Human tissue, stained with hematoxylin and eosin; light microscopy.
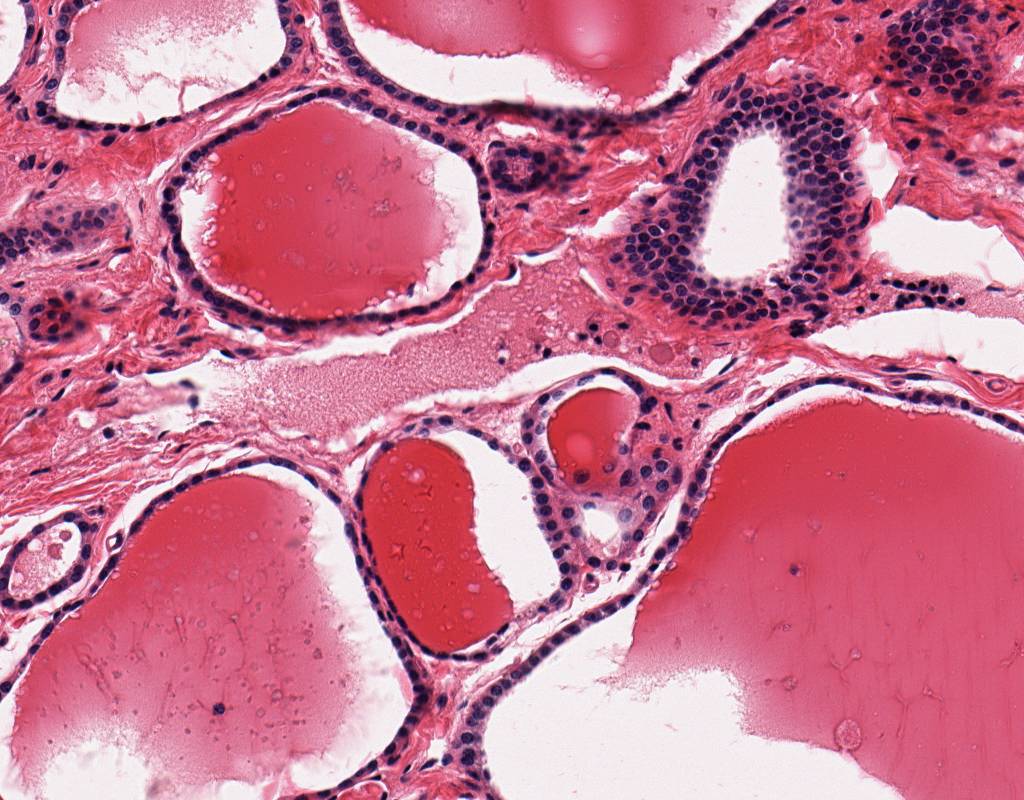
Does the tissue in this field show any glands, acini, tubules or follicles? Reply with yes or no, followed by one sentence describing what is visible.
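Yes. Most of the field is filled by closely packed rounded closed units of widely varying size separated by thin strands of stroma.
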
